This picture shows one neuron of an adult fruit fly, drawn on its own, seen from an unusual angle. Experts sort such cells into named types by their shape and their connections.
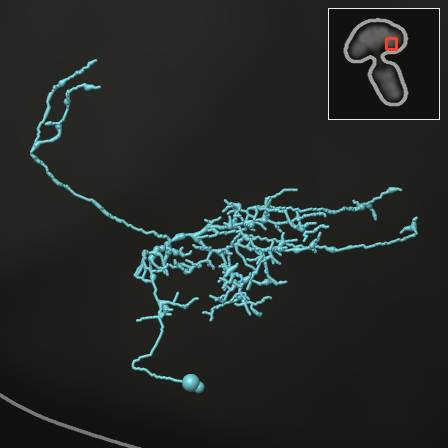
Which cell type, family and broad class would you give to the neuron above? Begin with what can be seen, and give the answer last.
It lies in the brain. The cell body is at the bottom of the picture. The picture shows dozens of branch ends. The cell type is Y11. The family is Y. Its broad class is optic-lobe intrinsic neuron.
